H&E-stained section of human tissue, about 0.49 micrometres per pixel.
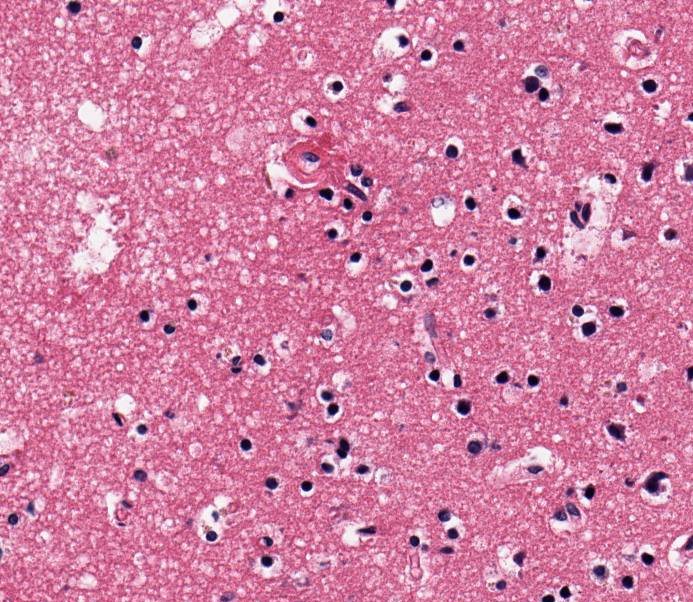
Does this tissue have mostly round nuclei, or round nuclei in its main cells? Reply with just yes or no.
Yes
